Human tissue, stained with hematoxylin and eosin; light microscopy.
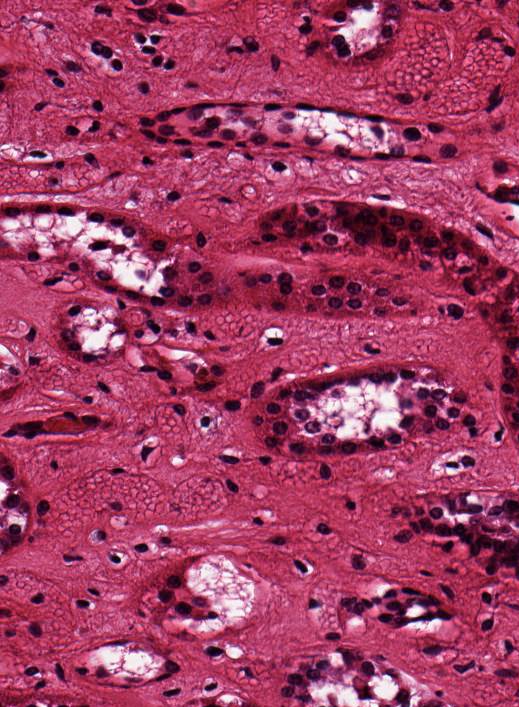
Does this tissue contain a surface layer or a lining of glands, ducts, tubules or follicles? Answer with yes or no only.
Yes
